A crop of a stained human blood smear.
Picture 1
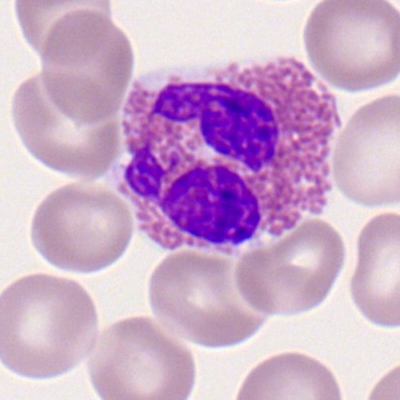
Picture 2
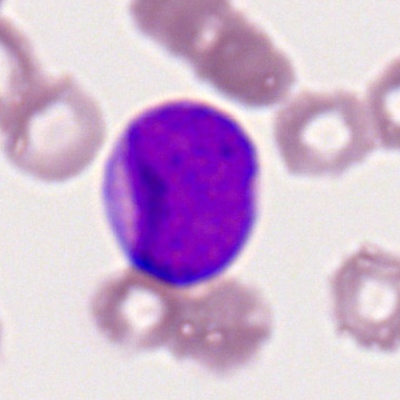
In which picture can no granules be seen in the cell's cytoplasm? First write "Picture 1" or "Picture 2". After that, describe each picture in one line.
Picture 2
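Picture 1: The cytoplasm is packed with coarse pink-orange granules.
Picture 2: No granules are visible in the cytoplasm.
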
